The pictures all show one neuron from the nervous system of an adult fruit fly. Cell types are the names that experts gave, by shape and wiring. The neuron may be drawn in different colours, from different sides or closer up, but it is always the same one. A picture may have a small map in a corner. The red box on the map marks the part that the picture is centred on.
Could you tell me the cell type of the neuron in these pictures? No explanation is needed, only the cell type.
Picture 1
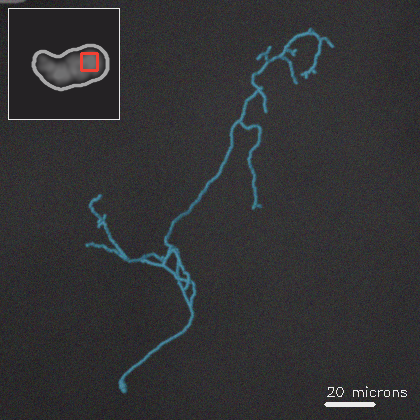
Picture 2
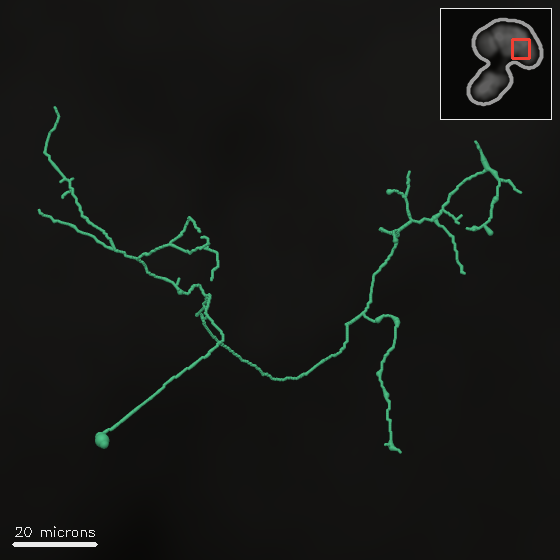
LPT111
